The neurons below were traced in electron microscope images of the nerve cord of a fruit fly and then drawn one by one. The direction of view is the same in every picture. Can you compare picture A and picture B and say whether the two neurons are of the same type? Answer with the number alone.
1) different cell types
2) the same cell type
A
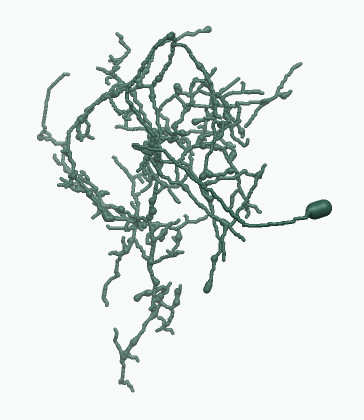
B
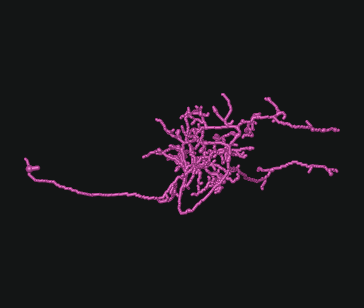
1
